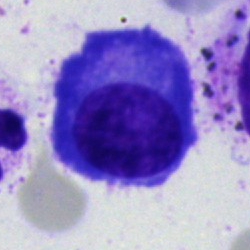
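Plasma cell, in the middle of the marrow smear. Its outline, I notice, is irregular, with somewhat angular corners. The nucleus sits off-centre toward the lower part, and its chromatin stains dark purple. Just above it lies a paler zone of cytoplasm.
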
